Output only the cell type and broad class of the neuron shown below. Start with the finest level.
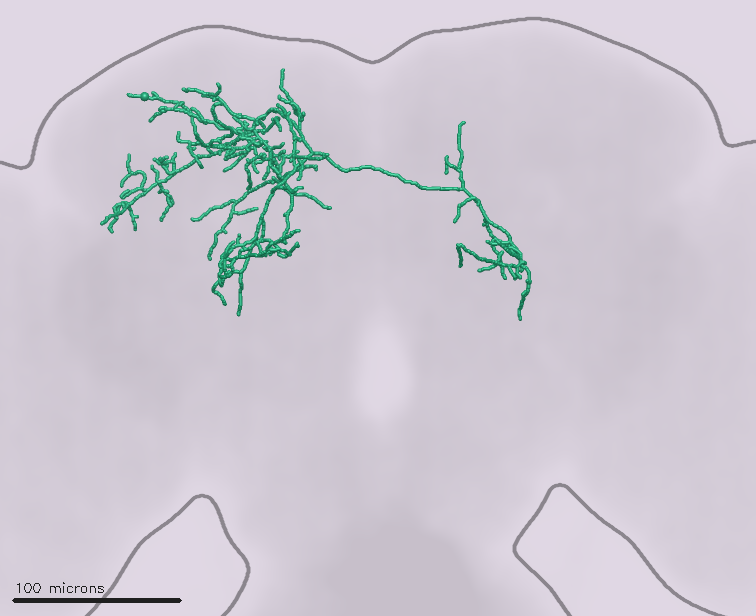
SMP192; central-brain intrinsic neuron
